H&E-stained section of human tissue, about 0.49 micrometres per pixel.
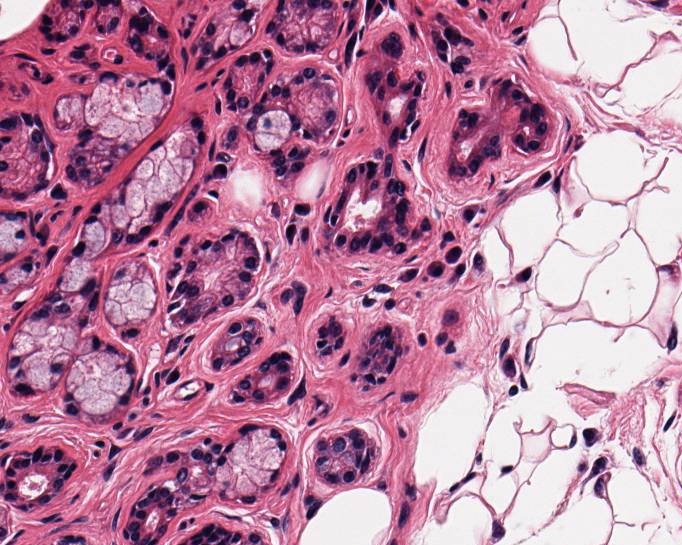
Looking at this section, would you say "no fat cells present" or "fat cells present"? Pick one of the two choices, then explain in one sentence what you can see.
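Fat cells present. Small glandular units fill the left and centre of the field, while fat occupies the right side.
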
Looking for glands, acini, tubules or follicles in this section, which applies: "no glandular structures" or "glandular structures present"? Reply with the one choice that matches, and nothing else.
Glandular structures present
